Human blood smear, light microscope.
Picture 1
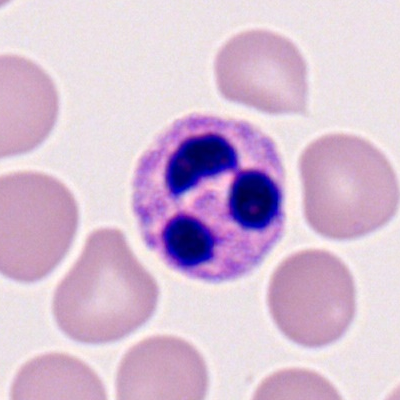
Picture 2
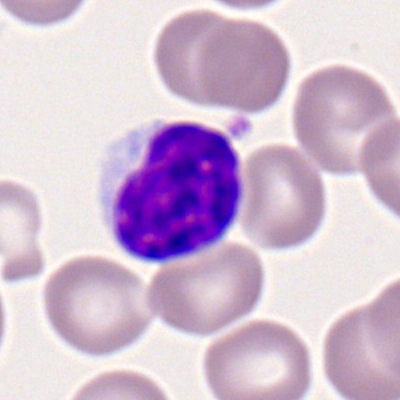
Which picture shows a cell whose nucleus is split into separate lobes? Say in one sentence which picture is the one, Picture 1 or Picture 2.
For the cell in Picture 1, the nucleus is divided into lobes.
